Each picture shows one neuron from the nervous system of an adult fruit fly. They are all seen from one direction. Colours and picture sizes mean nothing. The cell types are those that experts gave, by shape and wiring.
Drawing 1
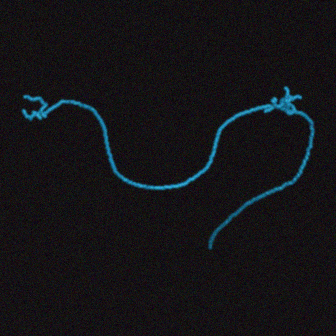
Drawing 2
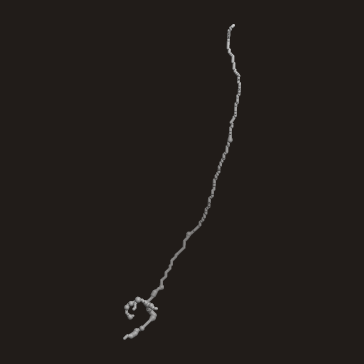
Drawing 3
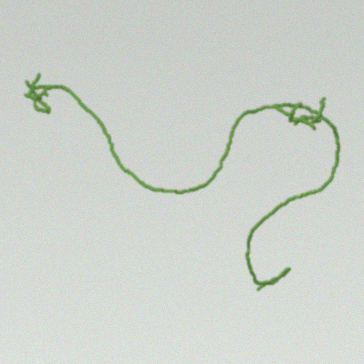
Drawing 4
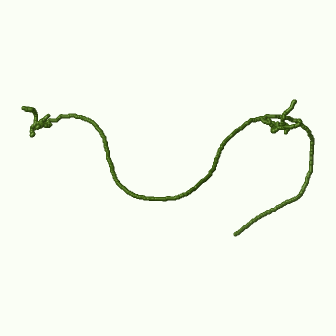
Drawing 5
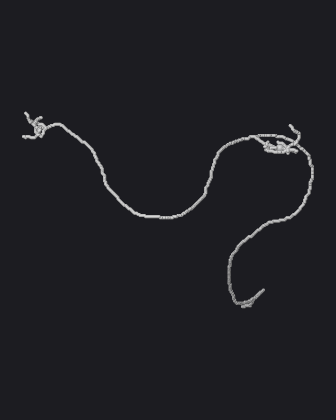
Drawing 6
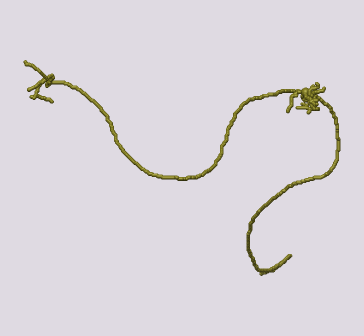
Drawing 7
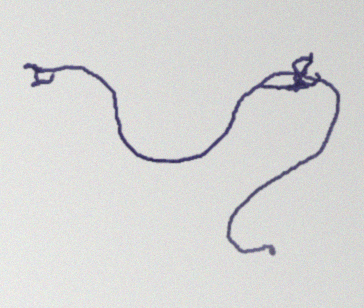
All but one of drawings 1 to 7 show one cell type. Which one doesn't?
2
